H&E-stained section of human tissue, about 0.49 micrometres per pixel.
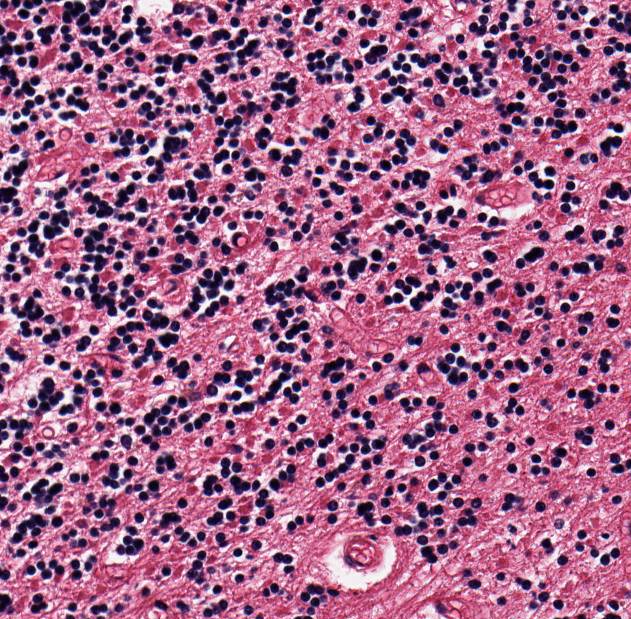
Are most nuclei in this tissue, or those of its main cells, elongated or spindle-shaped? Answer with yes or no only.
No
